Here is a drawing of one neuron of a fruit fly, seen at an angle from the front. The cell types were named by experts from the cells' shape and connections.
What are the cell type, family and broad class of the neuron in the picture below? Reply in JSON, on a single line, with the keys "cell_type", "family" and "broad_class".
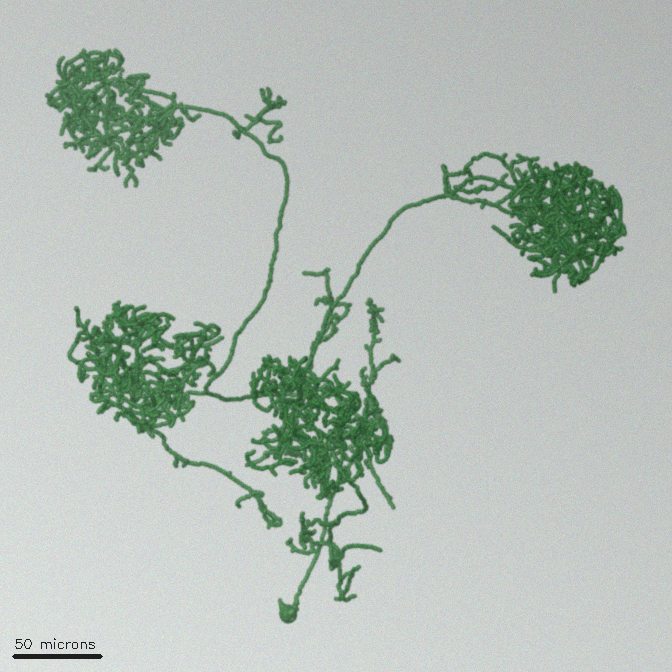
{"cell_type": "OA-VUMa2", "family": "hemilineage 00B", "broad_class": "central-brain intrinsic neuron"}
